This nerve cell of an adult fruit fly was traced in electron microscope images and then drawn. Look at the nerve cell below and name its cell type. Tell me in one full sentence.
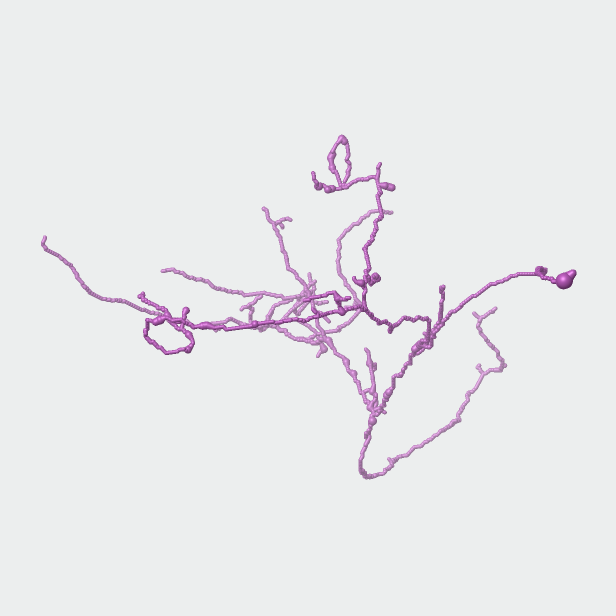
With respect to cell type, this nerve cell is WEDPN6C.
